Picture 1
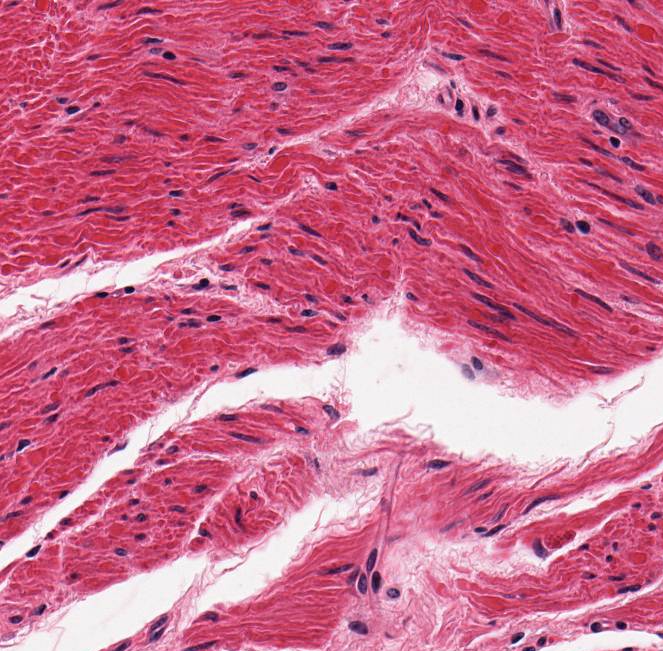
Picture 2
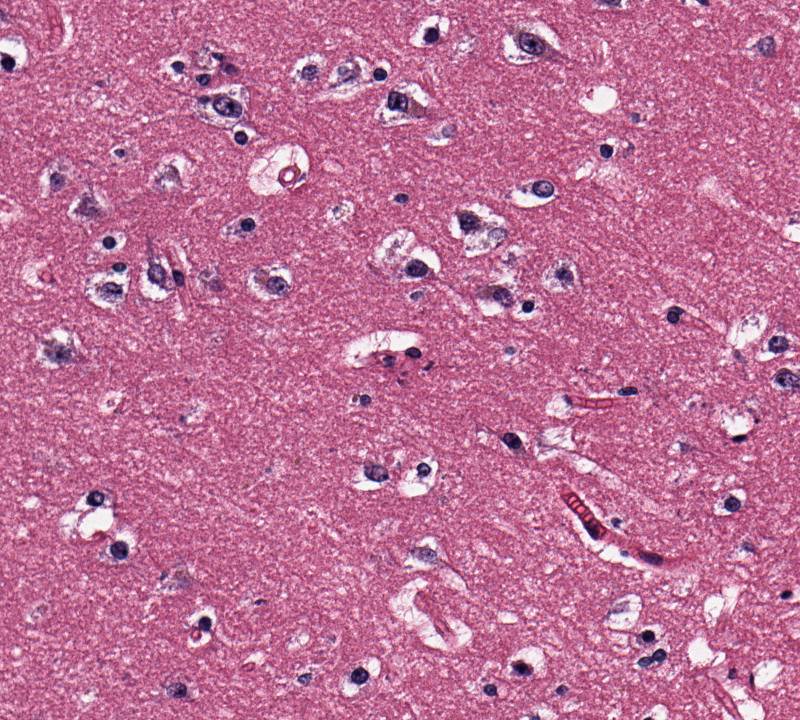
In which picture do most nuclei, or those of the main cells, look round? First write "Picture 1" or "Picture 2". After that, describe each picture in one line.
Picture 2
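In picture 1: The muscle nuclei are elongated, cigar-shaped and dark blue.
In picture 2: Many small, round, dark-staining nuclei with scant visible cytoplasm are scattered evenly throughout the field.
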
